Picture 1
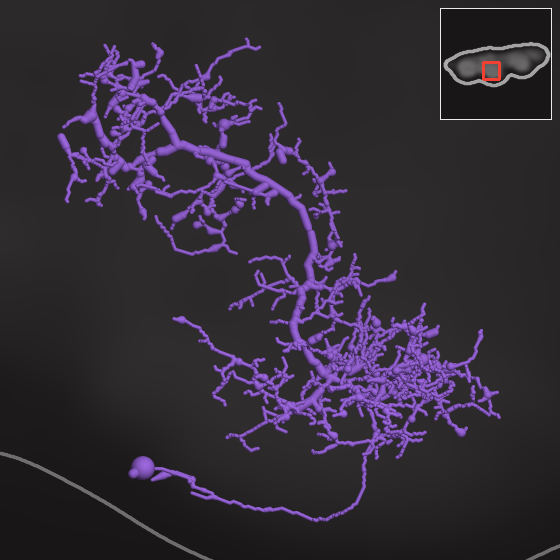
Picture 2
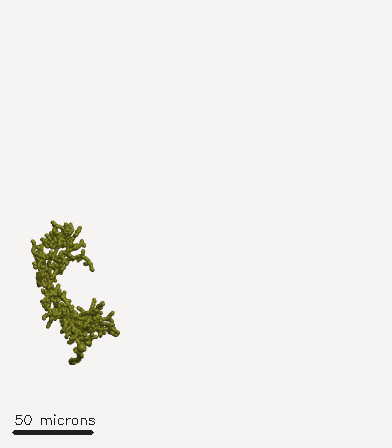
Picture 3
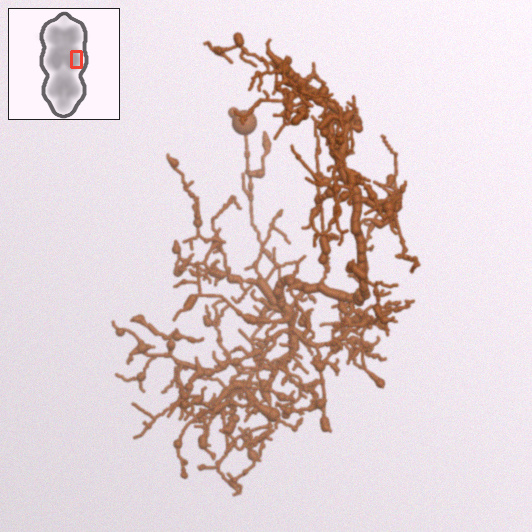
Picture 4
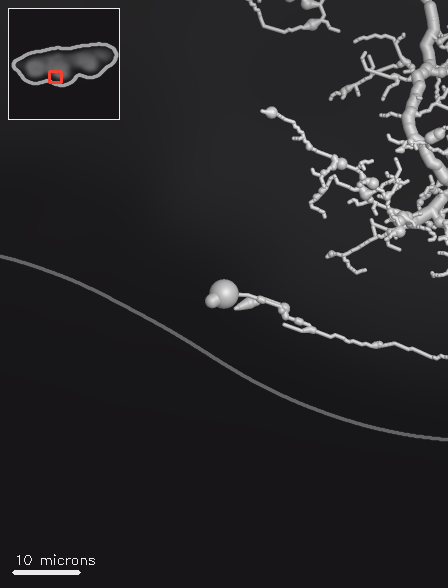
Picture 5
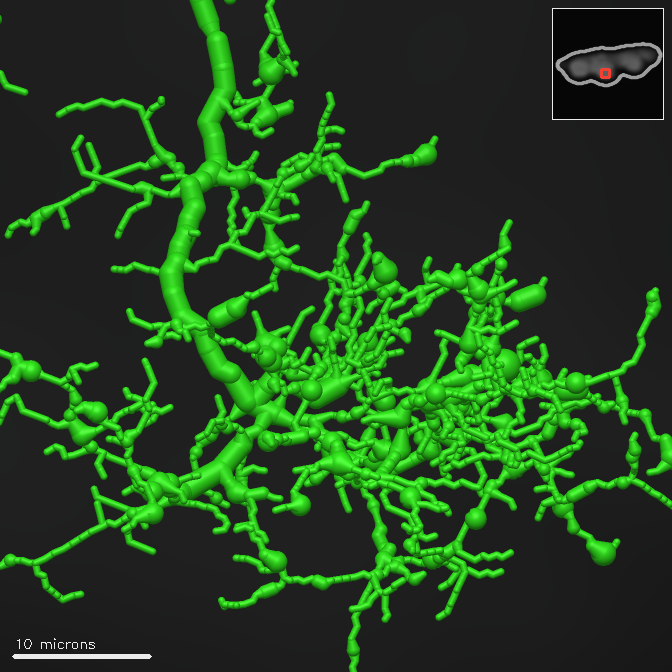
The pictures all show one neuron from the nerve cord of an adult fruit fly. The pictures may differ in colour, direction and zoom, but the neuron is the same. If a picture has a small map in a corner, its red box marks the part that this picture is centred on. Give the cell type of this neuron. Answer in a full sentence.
The cell type is IN13A021.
